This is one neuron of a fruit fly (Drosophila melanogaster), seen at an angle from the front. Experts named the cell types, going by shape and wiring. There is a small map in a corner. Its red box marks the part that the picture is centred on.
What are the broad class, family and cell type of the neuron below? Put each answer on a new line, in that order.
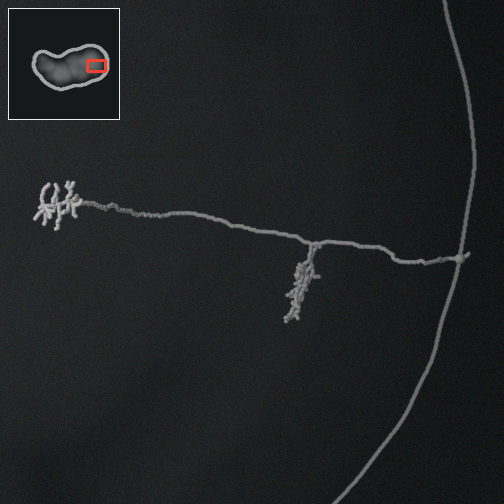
optic-lobe intrinsic neuron
Tm
Tm34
